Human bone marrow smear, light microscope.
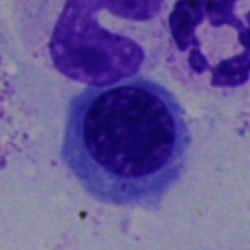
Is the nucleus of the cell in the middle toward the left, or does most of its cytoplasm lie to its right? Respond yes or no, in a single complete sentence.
No, the nucleus of this cell is positioned toward the right side.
